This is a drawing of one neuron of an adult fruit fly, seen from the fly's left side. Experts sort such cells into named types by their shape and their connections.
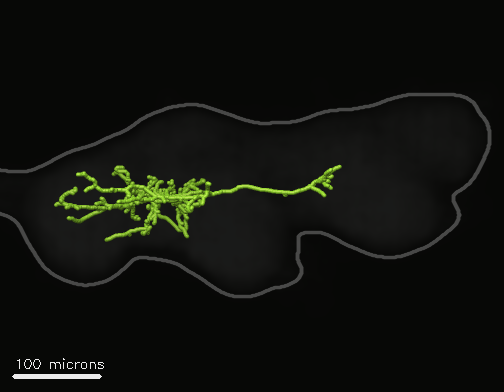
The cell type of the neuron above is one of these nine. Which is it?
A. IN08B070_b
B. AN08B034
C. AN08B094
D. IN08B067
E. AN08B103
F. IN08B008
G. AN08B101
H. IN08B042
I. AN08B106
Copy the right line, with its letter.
D. IN08B067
